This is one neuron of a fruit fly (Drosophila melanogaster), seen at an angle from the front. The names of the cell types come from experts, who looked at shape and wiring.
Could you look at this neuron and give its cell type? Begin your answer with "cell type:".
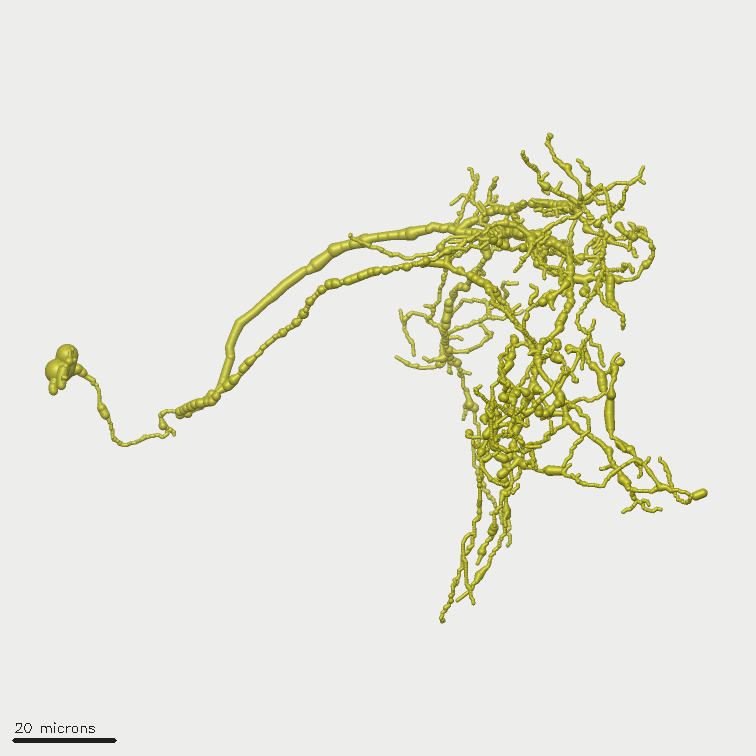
cell type: SIP018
